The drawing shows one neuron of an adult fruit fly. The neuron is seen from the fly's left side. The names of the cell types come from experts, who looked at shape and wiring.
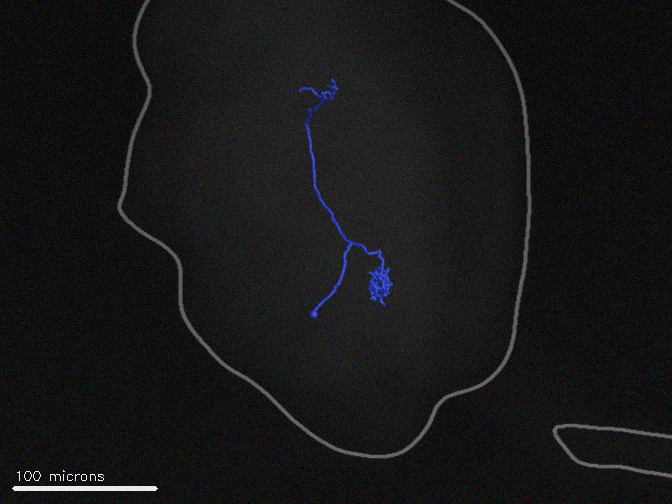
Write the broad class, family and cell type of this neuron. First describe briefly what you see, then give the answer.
The cell body can be seen in the middle of the picture. From top to bottom in the picture it spans about 170 microns. This is a visual projection neuron. Its family is LC. Its cell type is LC24.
